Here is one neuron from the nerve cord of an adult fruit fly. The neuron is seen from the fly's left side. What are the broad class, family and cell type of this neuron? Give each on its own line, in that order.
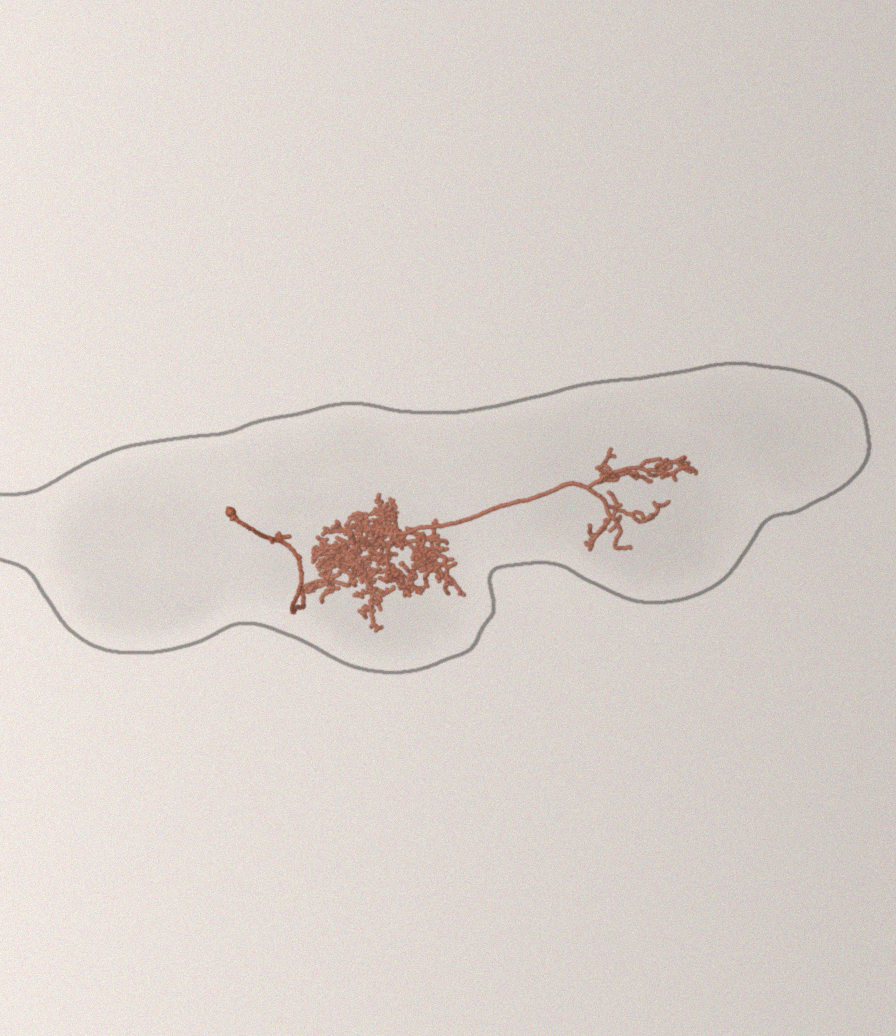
nerve-cord intrinsic neuron
hemilineage 01A
IN01A009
